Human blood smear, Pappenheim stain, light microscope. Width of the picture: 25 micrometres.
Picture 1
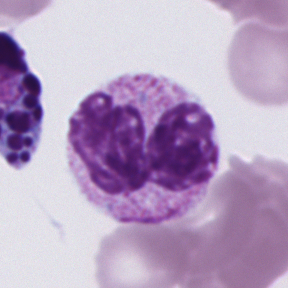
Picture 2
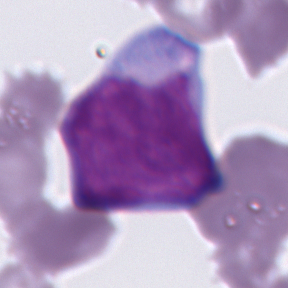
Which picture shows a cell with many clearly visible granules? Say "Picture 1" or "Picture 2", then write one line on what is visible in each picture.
Picture 1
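What picture 1 shows: The cytoplasm is packed with fine pink-red granules.
What picture 2 shows: No granules can be seen in the cytoplasm.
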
